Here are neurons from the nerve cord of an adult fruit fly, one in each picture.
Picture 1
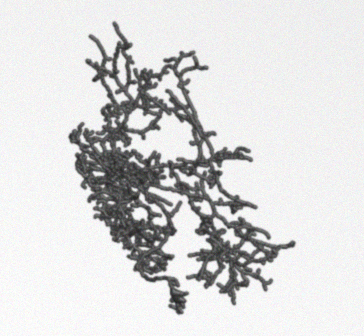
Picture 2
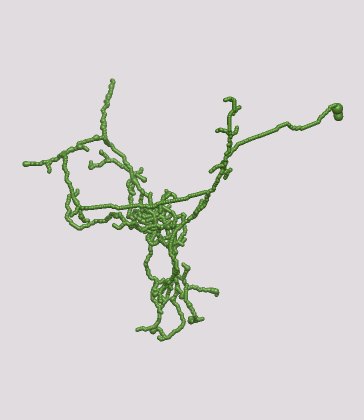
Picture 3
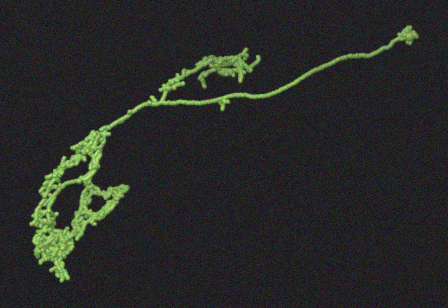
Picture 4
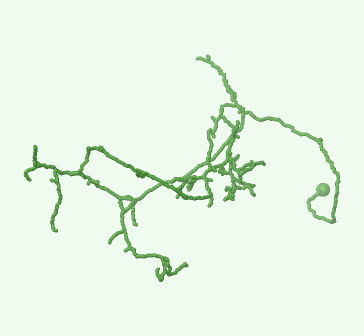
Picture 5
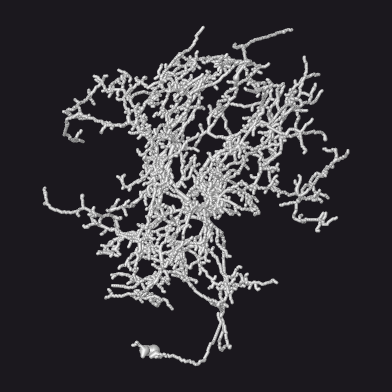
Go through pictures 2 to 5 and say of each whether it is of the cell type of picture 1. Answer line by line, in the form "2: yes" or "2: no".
2: no
3: no
4: no
5: yes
